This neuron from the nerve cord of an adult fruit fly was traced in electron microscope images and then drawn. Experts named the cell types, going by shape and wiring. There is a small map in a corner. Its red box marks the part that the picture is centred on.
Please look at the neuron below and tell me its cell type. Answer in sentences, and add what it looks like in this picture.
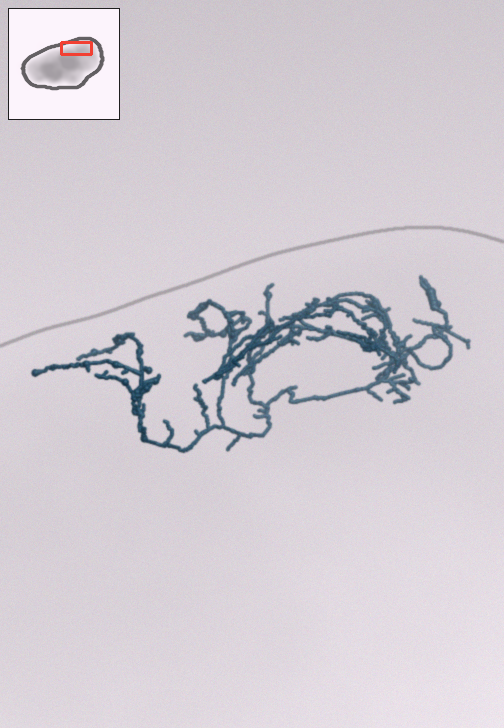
Its cell type is INXXX412. It is a nerve-cord intrinsic neuron. Dozens of branch ends can be seen. In this view it is wider than it is tall.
